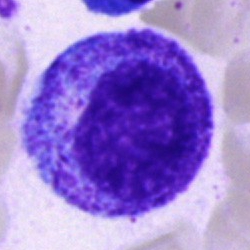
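Promyelocyte in a stained human bone marrow smear. Numerous purple granules fill the cytoplasm, which is blue between them, and a paler zone lies against the left edge of the nucleus. The chromatin is dark purple with a finely mottled texture.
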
